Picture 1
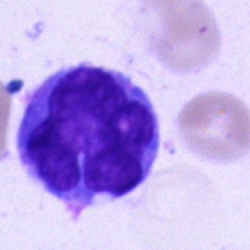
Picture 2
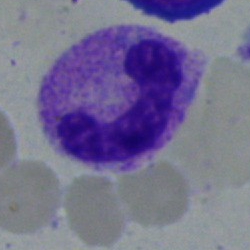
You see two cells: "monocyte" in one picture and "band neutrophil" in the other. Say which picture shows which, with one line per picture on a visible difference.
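Picture 1 – monocyte. The cytoplasm forms only a thin rim around the nucleus.
Picture 2 – band neutrophil. The cytoplasm is abundant and lilac-pink.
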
